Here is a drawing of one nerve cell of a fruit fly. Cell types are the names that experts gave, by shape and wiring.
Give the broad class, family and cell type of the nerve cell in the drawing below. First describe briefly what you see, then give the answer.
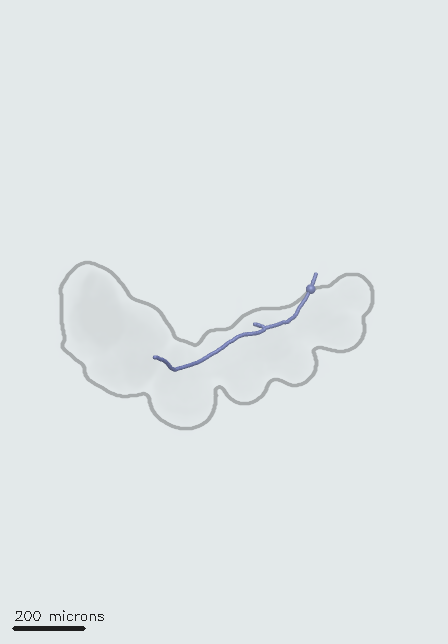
From left to right in the picture it spans about 450 microns. As drawn here it is wider than it is tall. It is a sensory neuron ascending to the brain. The name of its family is class mechanosensory proprioceptive. It is of cell type SApp01.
